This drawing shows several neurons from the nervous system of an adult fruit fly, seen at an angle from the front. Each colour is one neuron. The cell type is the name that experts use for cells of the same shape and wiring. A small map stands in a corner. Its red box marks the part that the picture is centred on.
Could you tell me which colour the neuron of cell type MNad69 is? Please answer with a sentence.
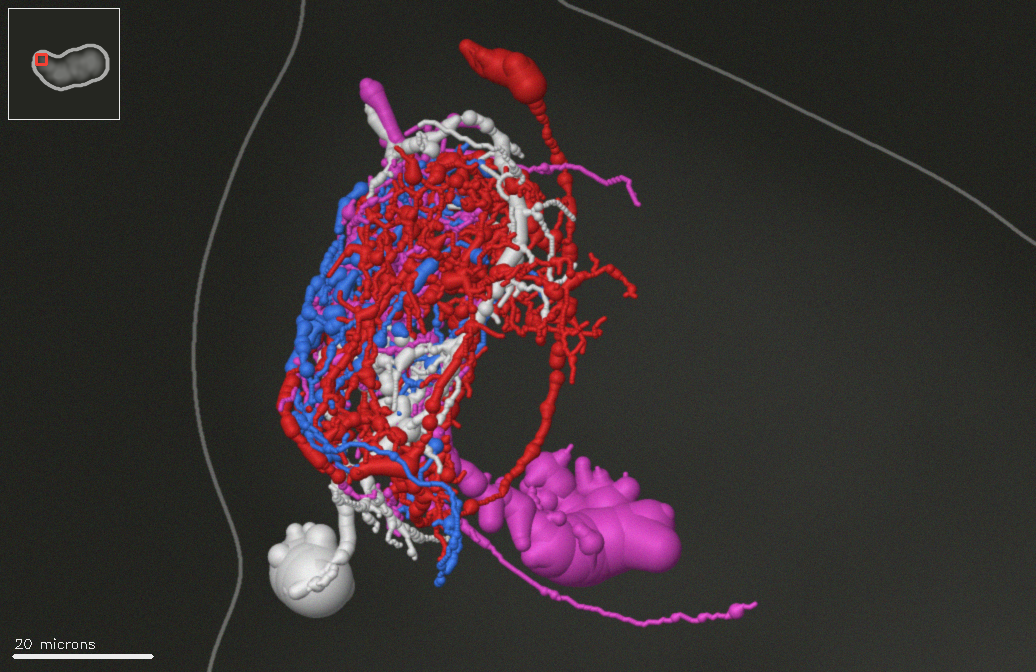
The colour is magenta.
